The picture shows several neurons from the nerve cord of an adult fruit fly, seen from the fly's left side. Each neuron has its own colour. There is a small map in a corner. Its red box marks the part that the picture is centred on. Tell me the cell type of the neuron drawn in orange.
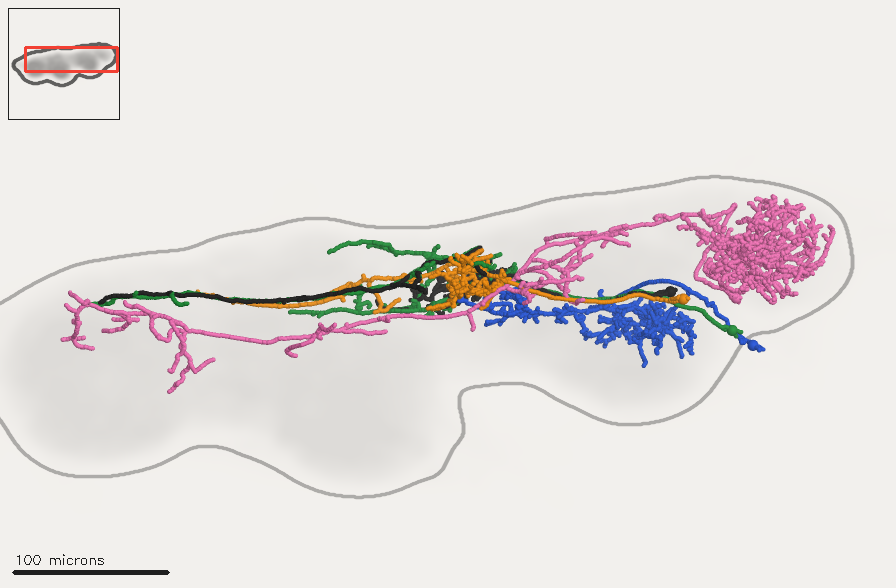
IN06A094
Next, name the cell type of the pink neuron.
INXXX126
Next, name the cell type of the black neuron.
IN06A071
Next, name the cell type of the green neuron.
IN06A079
